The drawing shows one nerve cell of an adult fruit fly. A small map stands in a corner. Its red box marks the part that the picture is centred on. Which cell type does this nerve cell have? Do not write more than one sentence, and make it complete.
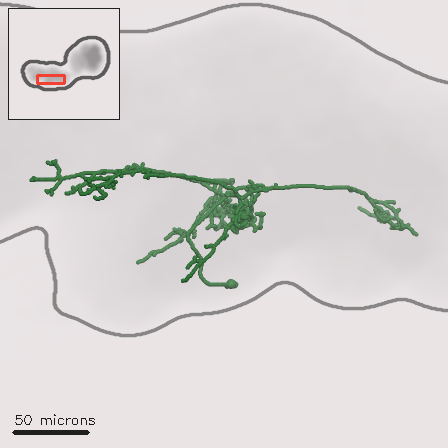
Belonging to the cell type IN00A026 is this nerve cell.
